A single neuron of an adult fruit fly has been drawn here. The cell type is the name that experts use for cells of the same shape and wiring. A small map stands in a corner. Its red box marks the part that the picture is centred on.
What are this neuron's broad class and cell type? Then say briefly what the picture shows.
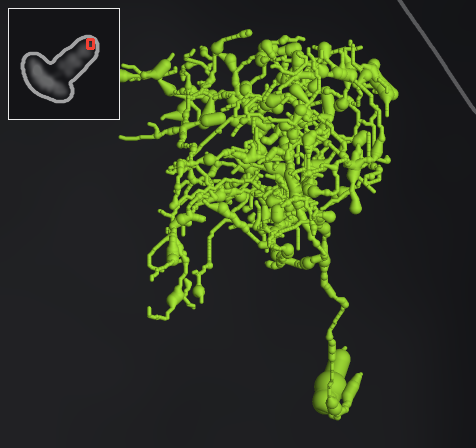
It is a nerve-cord intrinsic neuron. It is of cell type INXXX336. The picture shows dozens of branch ends. As drawn here it is about as wide as it is tall.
